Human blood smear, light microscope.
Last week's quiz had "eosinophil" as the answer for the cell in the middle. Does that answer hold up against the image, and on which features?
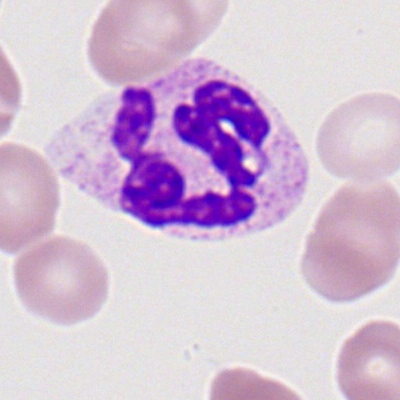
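This is a segmented neutrophil, not an eosinophil. The deciding feature is the granules: the cytoplasm holds many fine lilac granules.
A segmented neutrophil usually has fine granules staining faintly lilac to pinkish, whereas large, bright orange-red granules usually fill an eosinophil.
The fine lilac granules therefore speak for segmented neutrophil and against eosinophil. The cytoplasm is plentiful and pale pink, with no vacuoles. The chromatin is dark purple and coarsely clumped, and no nucleoli are visible. The cell outline is smooth, without surface projections.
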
